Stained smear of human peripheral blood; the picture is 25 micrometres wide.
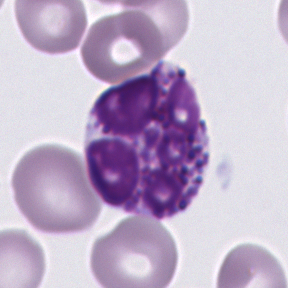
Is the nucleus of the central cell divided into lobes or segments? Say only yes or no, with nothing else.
Yes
